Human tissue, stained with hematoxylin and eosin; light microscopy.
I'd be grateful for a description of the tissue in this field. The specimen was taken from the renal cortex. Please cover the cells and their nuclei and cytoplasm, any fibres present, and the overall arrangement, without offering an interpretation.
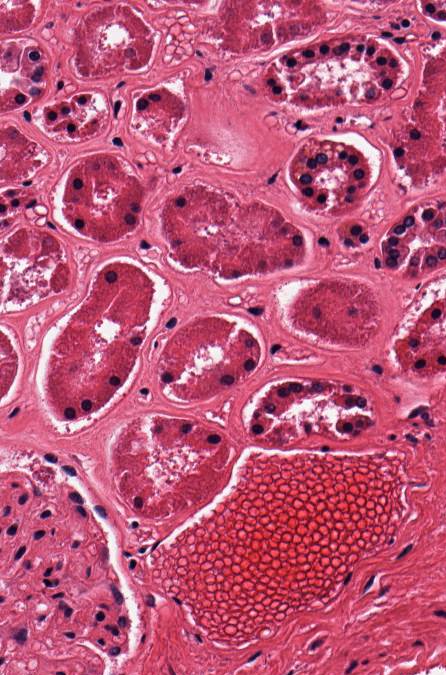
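Rounded and oval epithelial tubular profiles occupy most of the field, set apart by bands of stroma. The epithelial cells have abundant, granular pink cytoplasm and small, round, darkly stained nuclei. At the lower centre lies a large vessel packed with red blood cells.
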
